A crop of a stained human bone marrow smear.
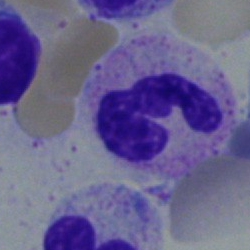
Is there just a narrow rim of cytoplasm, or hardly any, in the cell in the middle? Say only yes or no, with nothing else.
No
